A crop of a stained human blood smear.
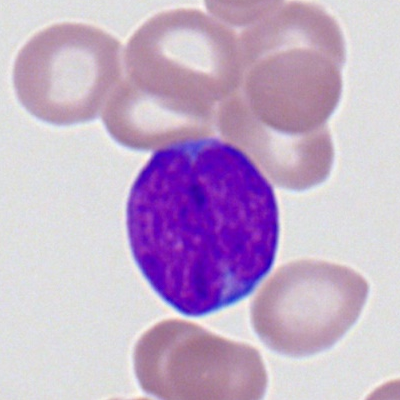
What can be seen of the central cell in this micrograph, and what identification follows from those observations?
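First, the nucleus: a small notch marks its top edge, and a faint crease runs down from that notch toward its middle. Next, the cytoplasm: only a scant rim of pale blue surrounds the nucleus, showing most at the top notch and the lower right edge. Last, the name: this is a myeloblast.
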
